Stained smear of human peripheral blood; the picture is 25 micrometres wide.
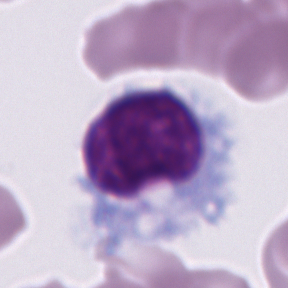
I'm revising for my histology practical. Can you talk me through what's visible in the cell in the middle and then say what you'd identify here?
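Look first at the oval nucleus, with its shallow indentation along the lower edge. It shows no nucleoli, and the cytoplasm shows no granules. Below the nucleus, a few small clear spots lie in the cytoplasm. What you are looking at is a hairy cell.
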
